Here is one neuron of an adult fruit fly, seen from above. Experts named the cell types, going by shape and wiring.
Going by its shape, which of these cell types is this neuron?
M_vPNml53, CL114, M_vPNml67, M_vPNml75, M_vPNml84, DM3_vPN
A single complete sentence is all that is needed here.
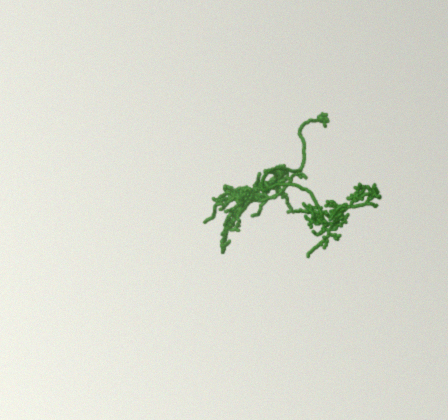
This neuron is a member of the CL114 cell type.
